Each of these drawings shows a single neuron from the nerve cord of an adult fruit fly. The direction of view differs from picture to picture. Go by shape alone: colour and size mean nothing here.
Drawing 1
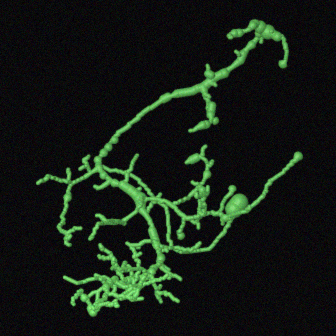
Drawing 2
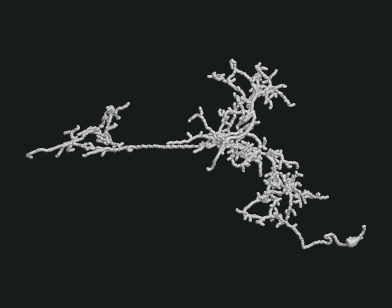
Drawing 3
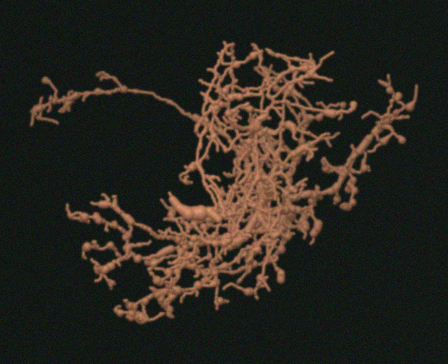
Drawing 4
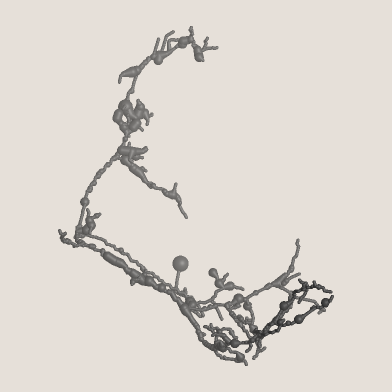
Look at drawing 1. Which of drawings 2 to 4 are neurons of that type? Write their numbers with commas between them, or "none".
4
